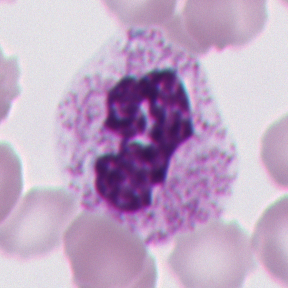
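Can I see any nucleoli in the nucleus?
No, none can be seen.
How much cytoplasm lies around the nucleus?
A broad band, surrounding it on all sides.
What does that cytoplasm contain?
Many small purplish-pink granules fill it, and I find no vacuoles.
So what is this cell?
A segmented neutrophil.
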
